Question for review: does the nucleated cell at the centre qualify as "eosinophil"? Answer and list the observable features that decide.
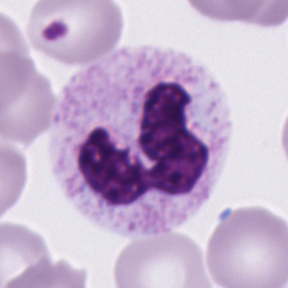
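The granules are fine, pink-violet and scattered throughout the cytoplasm, which favours segmented neutrophil over eosinophil.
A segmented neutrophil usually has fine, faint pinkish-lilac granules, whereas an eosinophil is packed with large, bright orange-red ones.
The cytoplasm is abundant and pale lilac-pink, another point against eosinophil.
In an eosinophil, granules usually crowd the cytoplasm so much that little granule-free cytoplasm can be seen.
The nucleus, with two large dark lobes joined near the middle, is the one feature leaning toward eosinophil.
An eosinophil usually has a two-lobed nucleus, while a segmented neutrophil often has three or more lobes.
The outline is round and smooth, the chromatin coarse, clumped and dark purple, and there are no vacuoles. Taken together, the granules and cytoplasm outweigh the lobe count: this is a segmented neutrophil, not an eosinophil.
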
